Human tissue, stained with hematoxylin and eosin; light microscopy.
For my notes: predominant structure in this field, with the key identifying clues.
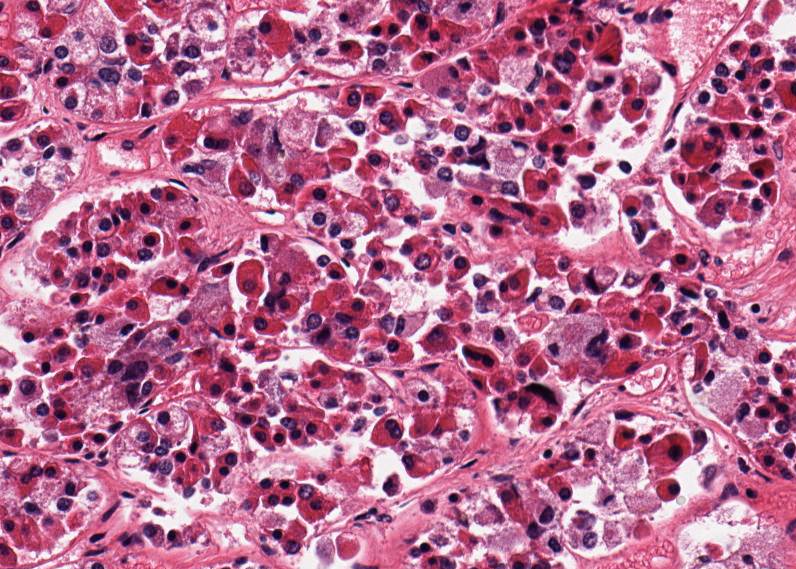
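Pars distalis of the pituitary fills the field. Thin pink fibrous septa divide its cells into nests and cords. Cells with bright red, densely eosinophilic cytoplasm are numerous and lie intermingled with pale purple cells in the same nests. No follicles or glands with secretion-containing lumens appear.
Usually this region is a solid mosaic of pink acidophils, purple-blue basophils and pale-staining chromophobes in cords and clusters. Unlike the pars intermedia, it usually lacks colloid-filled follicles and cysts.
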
